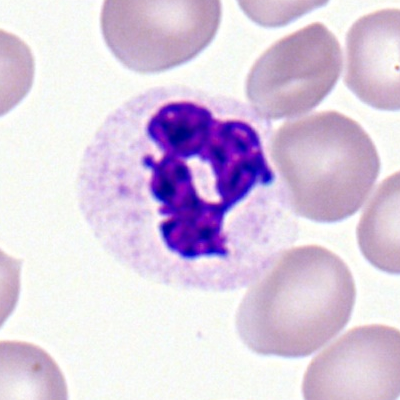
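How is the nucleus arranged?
In several lobes clustered around a pale central gap.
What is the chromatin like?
Dark purple and coarsely clumped.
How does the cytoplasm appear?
Abundant, pale pinkish-lilac, with many fine, faint pinkish-lilac granules.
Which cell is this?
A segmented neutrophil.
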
